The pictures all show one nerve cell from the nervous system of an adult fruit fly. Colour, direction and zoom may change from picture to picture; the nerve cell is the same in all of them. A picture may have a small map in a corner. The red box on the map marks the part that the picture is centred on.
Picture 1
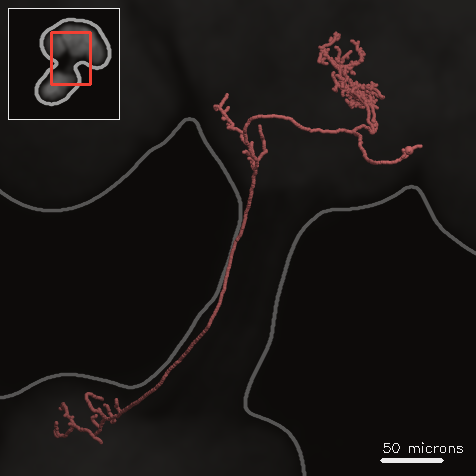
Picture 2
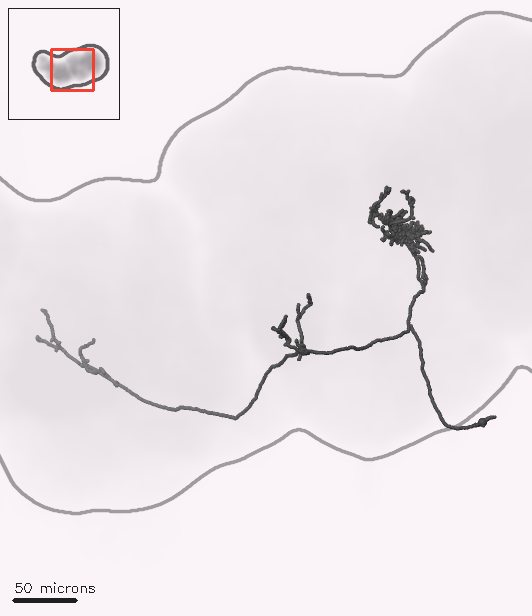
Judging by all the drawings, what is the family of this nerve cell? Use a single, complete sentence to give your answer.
The nerve cell is assigned to family hemilineage MX3.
